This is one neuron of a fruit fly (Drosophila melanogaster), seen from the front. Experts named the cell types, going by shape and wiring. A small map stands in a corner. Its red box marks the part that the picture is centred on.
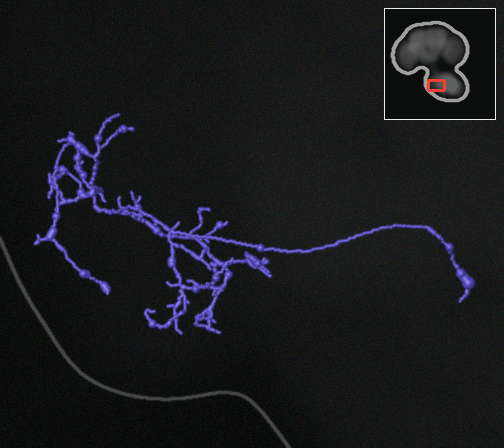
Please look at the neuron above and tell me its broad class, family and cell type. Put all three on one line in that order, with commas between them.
nerve-cord intrinsic neuron, hemilineage 13B, IN13B096_a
